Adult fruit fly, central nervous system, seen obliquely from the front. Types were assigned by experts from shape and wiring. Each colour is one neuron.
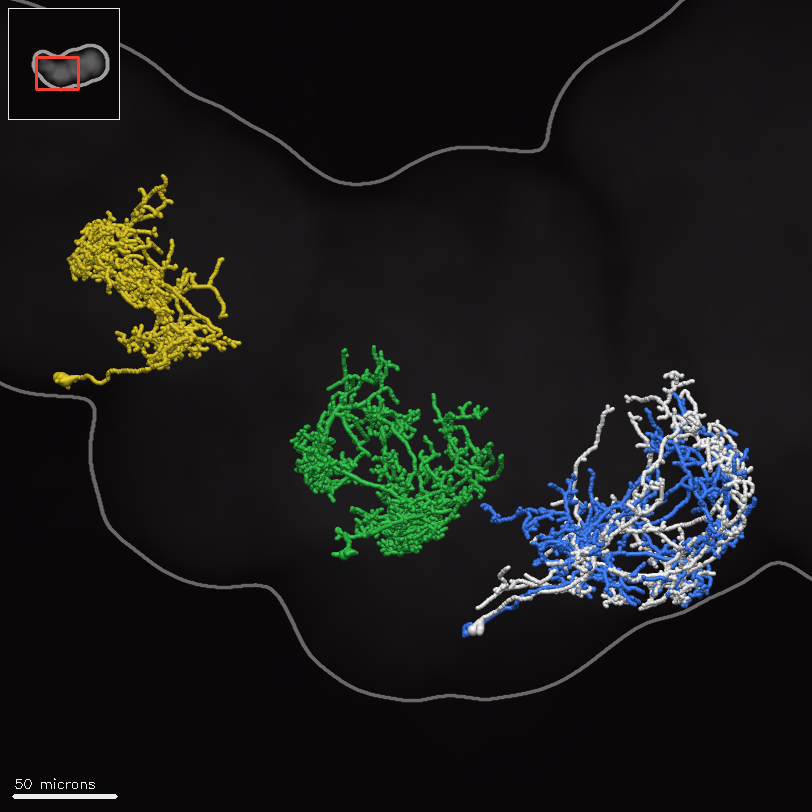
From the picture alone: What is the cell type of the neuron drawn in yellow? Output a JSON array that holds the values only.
["IN14A011"]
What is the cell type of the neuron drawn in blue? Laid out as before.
["IN14A009"]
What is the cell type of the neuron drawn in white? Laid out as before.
["IN14A008"]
